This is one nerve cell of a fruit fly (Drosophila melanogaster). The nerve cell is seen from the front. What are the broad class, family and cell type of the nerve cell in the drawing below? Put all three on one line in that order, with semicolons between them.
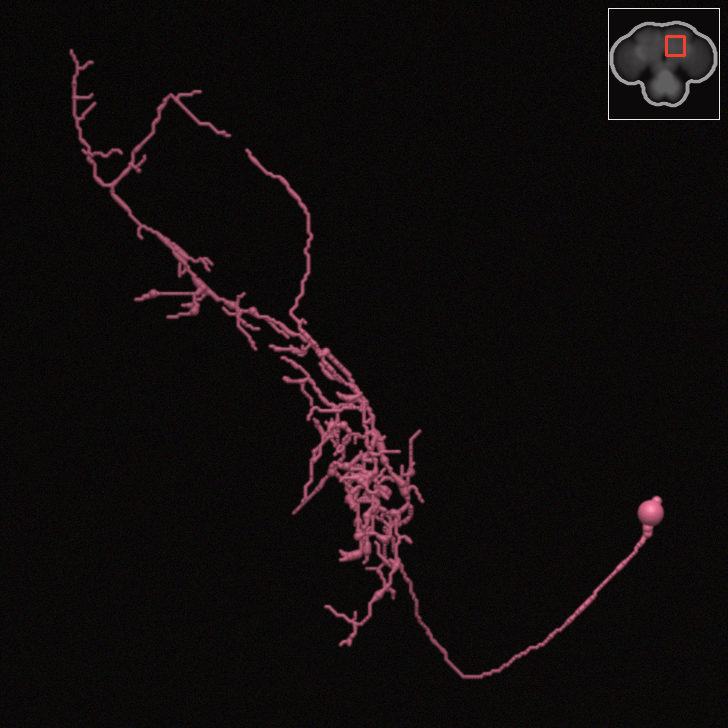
central-brain intrinsic neuron; hemilineage LALa1_anterior; CB3065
